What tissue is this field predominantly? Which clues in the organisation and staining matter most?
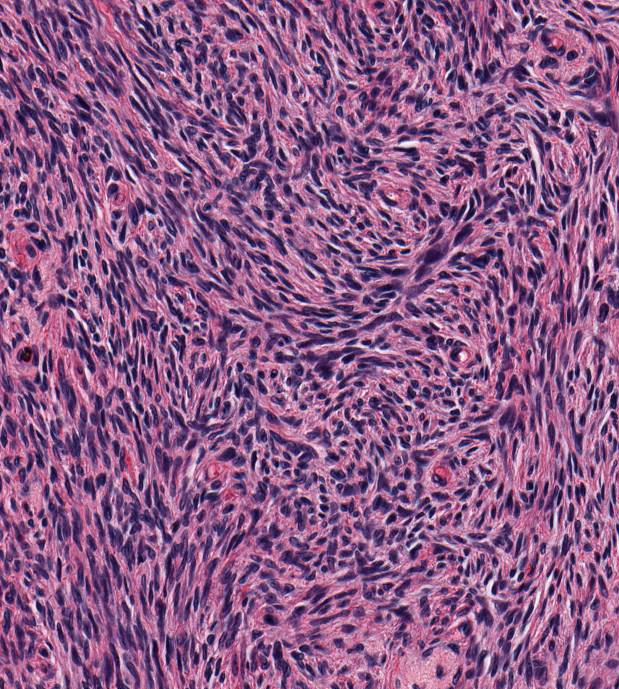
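Ovarian cortex fills this field. It is densely cellular, with spindle cells in fascicles that sweep and intersect in different directions and only thin strands of pink stroma between them.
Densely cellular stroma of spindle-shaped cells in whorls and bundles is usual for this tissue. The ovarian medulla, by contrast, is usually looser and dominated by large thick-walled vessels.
The cells have pale pink cytoplasm and indistinct borders, and no epithelium, glands or fat cells appear.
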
